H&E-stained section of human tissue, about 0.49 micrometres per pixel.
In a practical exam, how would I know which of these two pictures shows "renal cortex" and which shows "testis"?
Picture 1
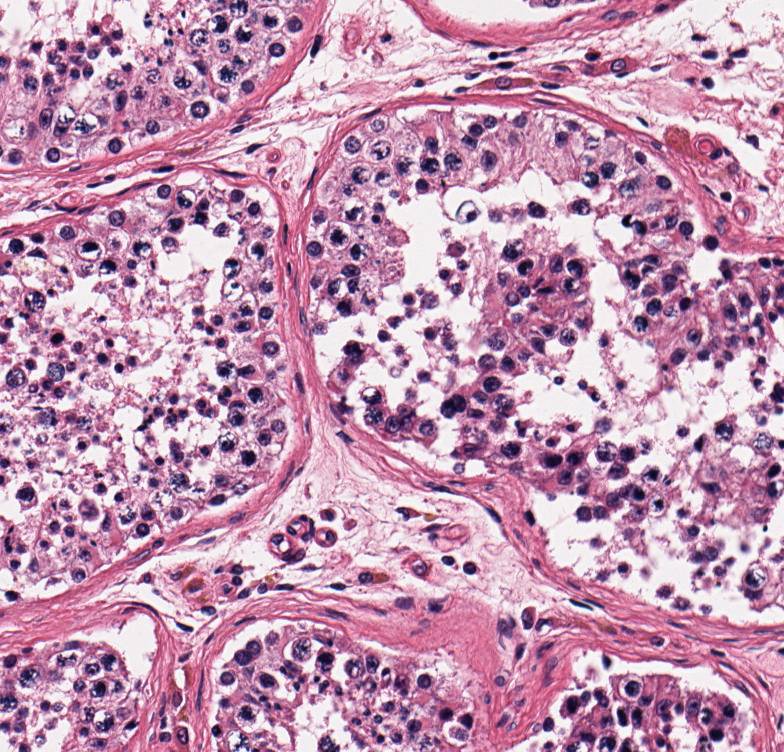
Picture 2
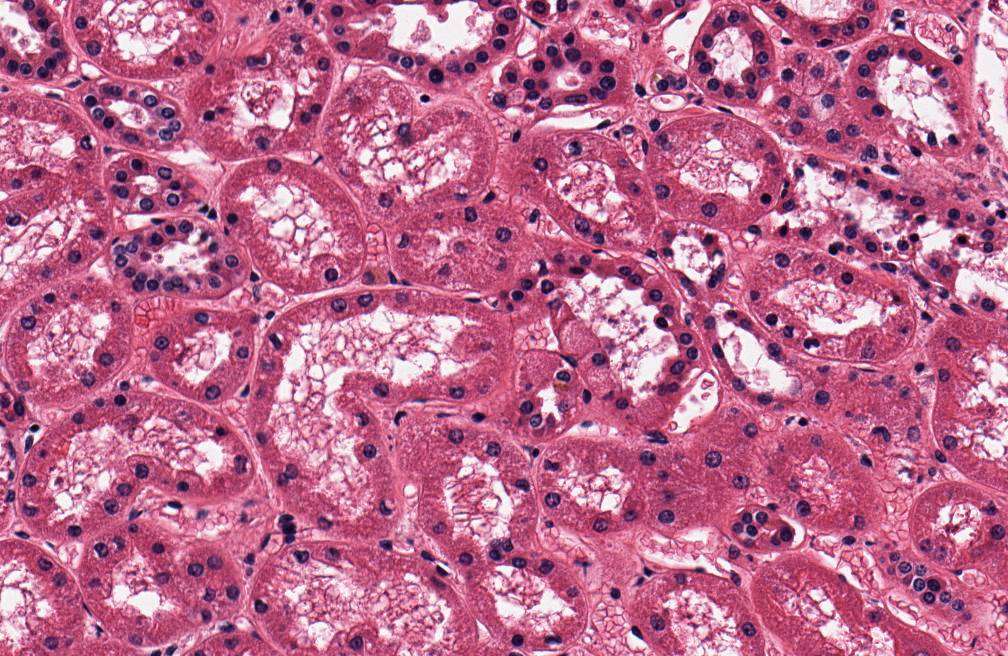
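Identity: picture 1 is testis, picture 2 renal cortex. Lining: picture 1's tubules are filled with many layers of rounded cells; in picture 2 most have a single layer of cuboidal cells with abundant pink granular cytoplasm and round, dark nuclei sitting singly toward the base. Wall: picture 1's tubules have a pink, layered fibrous wall with flattened spindle-shaped nuclei. Lumen: most in picture 2 hold pale, lacy, bubbly material. Interstitium: in picture 1 it widens at lower centre into pale loose stroma with a few golden-brown pigmented cells.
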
